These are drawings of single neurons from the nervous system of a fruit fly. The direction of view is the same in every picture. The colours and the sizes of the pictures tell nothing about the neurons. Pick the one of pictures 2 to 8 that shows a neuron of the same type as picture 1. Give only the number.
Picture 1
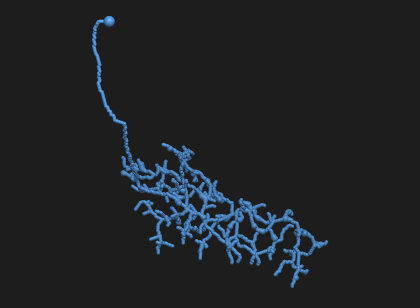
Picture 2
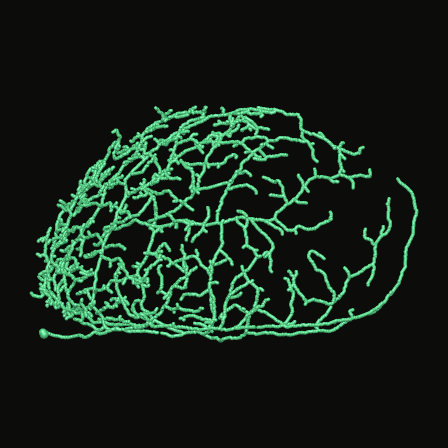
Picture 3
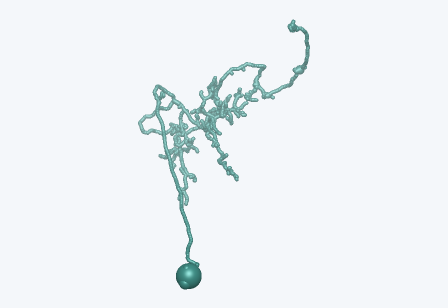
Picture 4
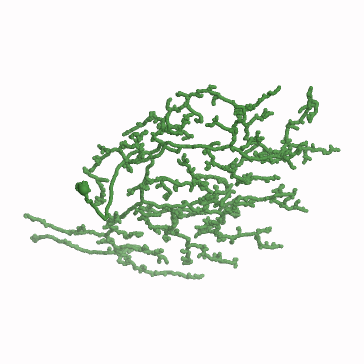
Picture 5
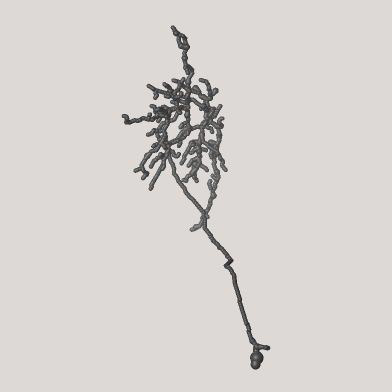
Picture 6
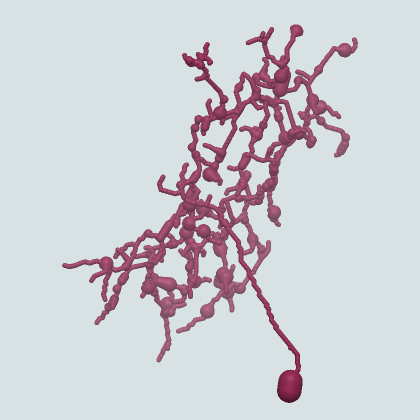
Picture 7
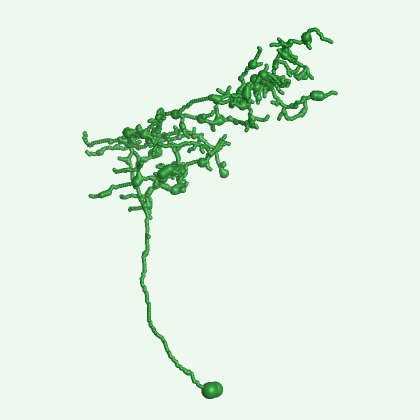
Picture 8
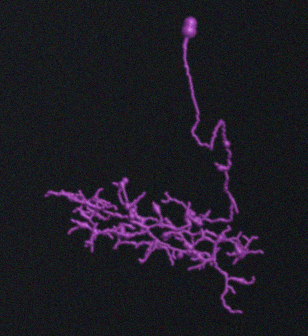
6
